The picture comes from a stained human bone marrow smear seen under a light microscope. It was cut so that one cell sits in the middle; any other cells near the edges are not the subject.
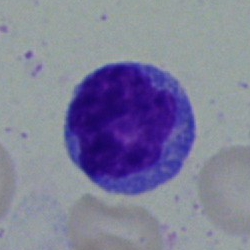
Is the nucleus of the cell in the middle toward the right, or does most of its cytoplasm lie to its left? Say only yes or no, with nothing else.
No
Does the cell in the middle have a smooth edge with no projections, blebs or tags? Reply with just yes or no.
Yes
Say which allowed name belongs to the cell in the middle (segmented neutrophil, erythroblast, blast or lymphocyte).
blast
